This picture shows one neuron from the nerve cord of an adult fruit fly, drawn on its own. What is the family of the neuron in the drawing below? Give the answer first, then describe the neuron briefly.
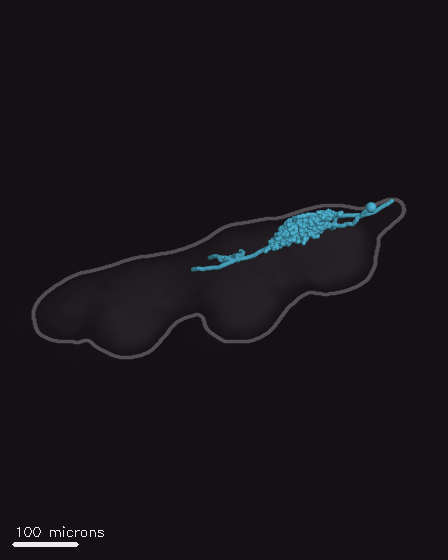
The family is hemilineage 18B. It is an ascending neuron. By the scale bar it is about 300 microns wide in this view. In this view it is more than twice as wide as it is tall.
